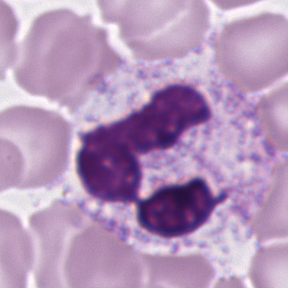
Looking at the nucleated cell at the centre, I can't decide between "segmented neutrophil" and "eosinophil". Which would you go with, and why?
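This is a segmented neutrophil, not an eosinophil.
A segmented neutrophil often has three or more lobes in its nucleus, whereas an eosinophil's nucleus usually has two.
Deciding point, the lobes: this nucleus is divided into three, matching the segmented neutrophil. Also noted: the chromatin is dense, dark purple and clumped; the cytoplasm is abundant and very pale; the granules do not obscure the nucleus.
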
